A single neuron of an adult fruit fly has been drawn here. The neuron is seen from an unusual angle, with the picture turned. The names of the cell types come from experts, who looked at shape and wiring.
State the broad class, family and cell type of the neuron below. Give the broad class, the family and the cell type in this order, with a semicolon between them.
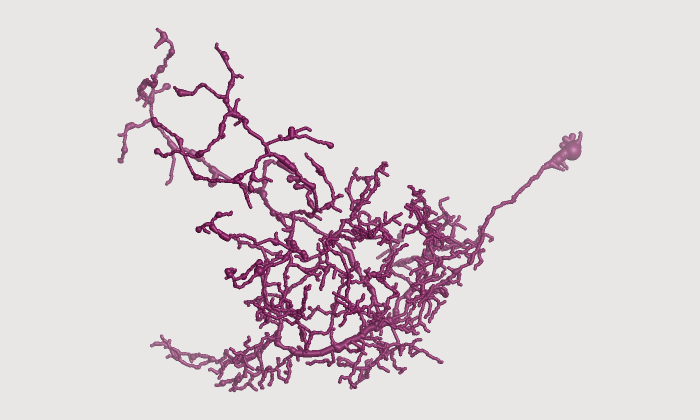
central-brain intrinsic neuron; hemilineage VLPl&p1_lateral; AVLP331a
